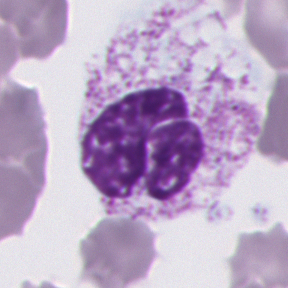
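Segmented neutrophil, the central cell in a stained smear of human peripheral blood seen by light microscope. Checking the nucleus first, its right lobe is smaller than its left lobe, and no nucleoli can be seen. Next, fine pinkish-purple granules are scattered throughout the cytoplasm. Last, the cell outline is irregular and faint, especially at the upper right.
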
